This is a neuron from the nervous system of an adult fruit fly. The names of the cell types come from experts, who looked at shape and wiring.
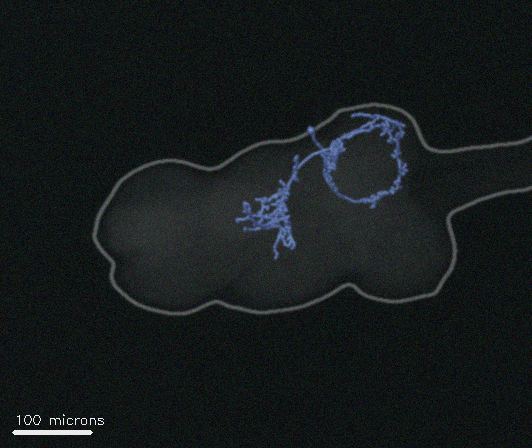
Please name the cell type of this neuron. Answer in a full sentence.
The cell type is IN03A029.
